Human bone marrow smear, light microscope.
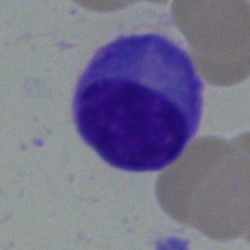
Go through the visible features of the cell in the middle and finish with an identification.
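Here the nucleus fills the lower part of the cell, and its upper border is nearly straight. Its chromatin is dark purple and fairly dense all the way through. Above it, the cytoplasm forms a cap over the upper side, and the whole outline is smooth and roughly round. What you are looking at is a plasma cell.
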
